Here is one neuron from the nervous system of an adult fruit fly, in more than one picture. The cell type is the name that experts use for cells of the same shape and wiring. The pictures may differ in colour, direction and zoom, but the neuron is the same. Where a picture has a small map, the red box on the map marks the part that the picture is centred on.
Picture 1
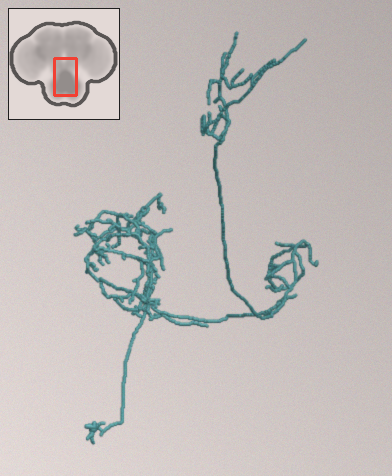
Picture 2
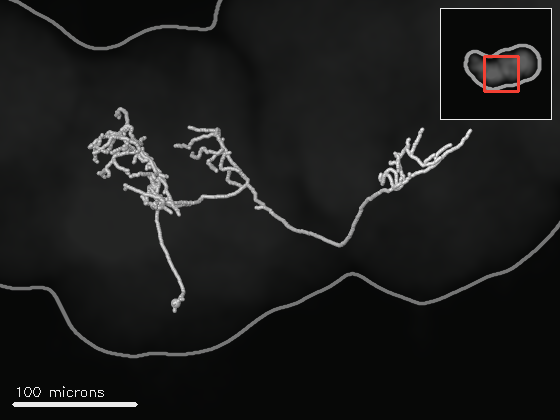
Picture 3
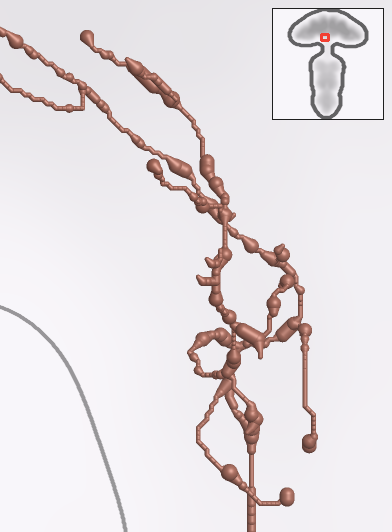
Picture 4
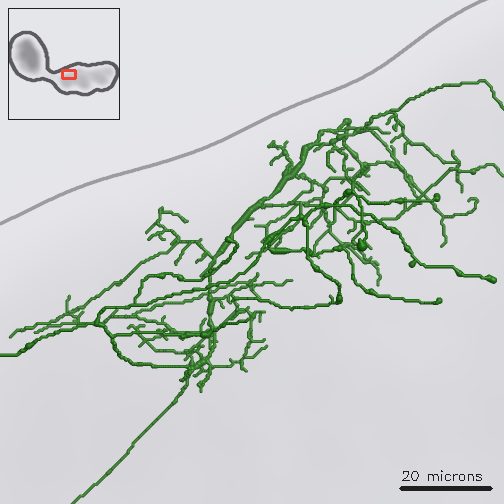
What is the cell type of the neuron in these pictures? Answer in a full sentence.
The cell type is AN07B049.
